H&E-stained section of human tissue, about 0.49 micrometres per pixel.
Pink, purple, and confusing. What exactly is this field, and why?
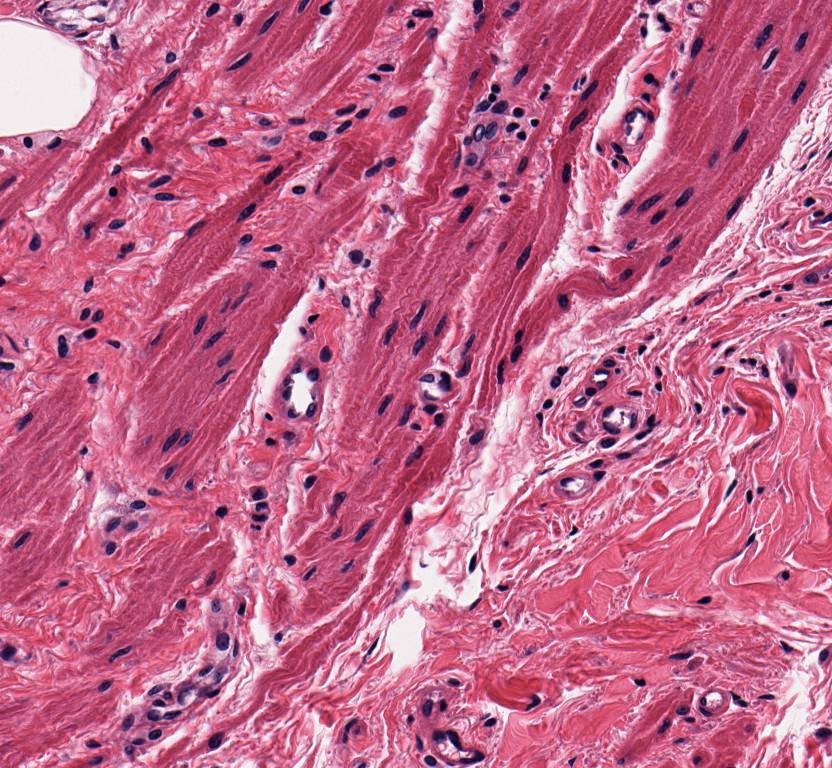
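Smooth muscle dominates the field, in bundles across the left and centre. Its fibres run diagonally from lower left towards upper right, their elongated, cigar-shaped nuclei lying along the long axis.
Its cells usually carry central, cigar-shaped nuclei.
The cytoplasm is deeply eosinophilic, and no cross-striations are visible.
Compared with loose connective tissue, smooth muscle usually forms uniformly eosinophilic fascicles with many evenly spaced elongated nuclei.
Denser collagenous stroma fills the lower right.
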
